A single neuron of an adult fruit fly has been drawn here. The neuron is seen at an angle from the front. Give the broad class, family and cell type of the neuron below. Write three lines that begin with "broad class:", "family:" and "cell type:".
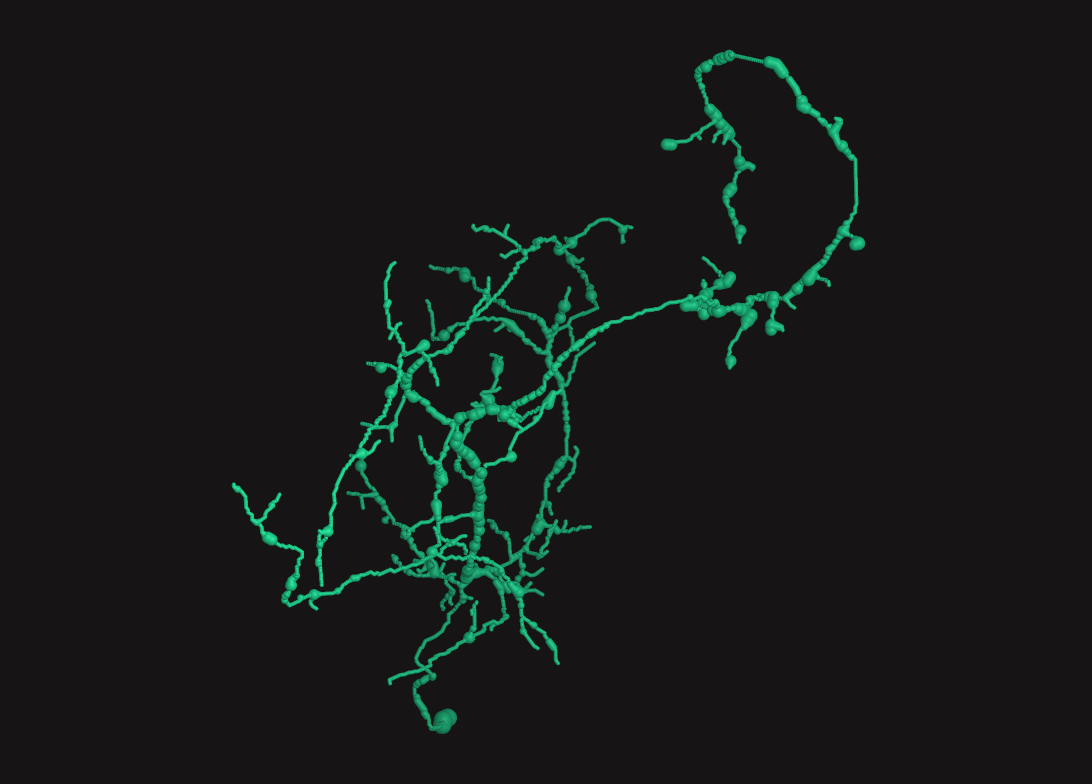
broad class: nerve-cord intrinsic neuron
family: hemilineage 06B
cell type: IN06B072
